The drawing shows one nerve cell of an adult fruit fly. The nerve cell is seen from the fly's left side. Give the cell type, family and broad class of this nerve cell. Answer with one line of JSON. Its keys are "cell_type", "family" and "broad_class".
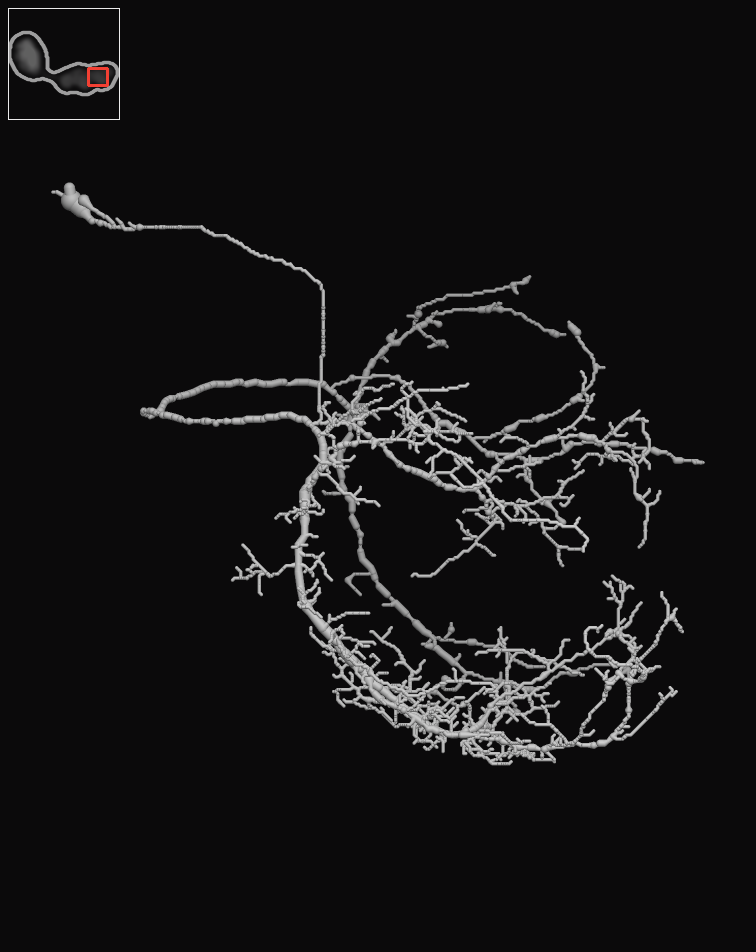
{"cell_type": "IN19B035", "family": "hemilineage 19B", "broad_class": "nerve-cord intrinsic neuron"}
